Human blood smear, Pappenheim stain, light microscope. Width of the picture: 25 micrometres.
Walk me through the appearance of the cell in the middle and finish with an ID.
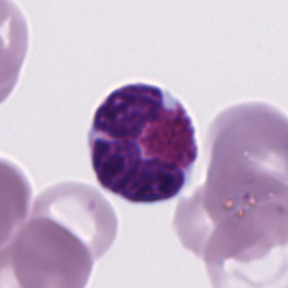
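About 10 micrometres across, this one has dark purple nuclear material split into several lobes, coarse and mottled in texture. Those lobes curve around a lighter area on the right side of the cell. That lighter area is reddish-purple and finely granular. It's an eosinophil.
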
